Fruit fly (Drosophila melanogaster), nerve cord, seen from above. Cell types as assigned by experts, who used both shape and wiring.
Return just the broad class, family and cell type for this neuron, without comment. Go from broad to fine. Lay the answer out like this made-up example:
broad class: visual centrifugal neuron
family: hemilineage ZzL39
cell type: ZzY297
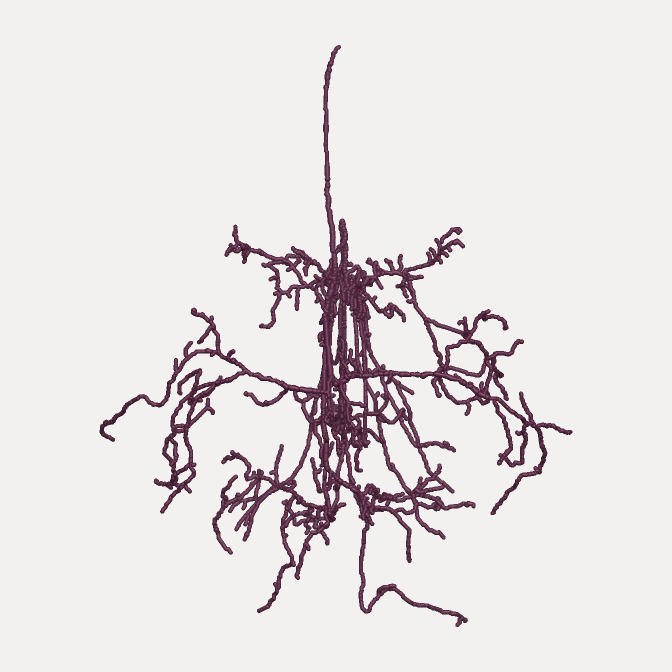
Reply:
broad class: ascending neuron
family: hemilineage 27X
cell type: AN27X016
